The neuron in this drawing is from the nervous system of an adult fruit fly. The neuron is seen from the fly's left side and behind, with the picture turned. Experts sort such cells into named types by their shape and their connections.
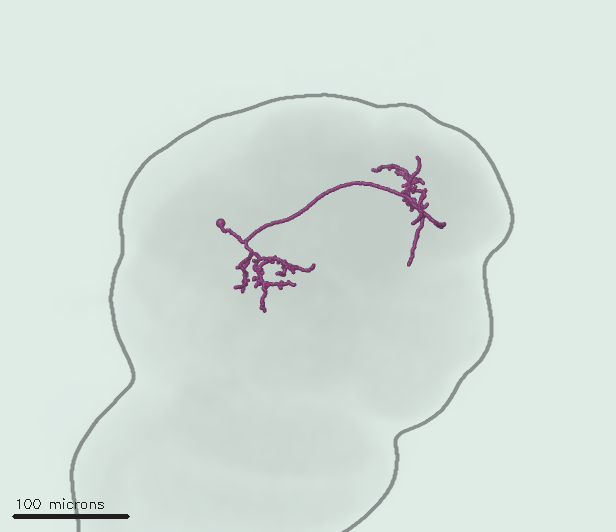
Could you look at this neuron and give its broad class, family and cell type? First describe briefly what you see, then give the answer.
From left to right in the picture it spans about 200 microns. In this view it is wider than it is tall. Its broad class is central-brain intrinsic neuron. Its family is hemilineage FLAa2. It is of cell type CB4225.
